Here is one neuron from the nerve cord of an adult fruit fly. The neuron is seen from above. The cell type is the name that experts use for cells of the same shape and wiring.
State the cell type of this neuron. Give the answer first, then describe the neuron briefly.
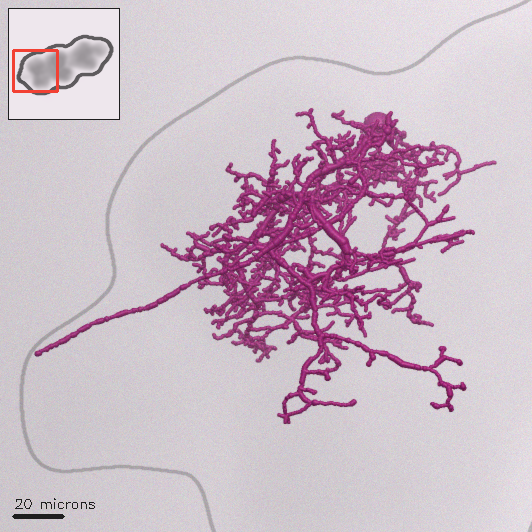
Its cell type is AN03A002. Its broad class is ascending neuron. By the scale bar it is about 190 microns wide in this view. The picture shows more than a hundred branch ends.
